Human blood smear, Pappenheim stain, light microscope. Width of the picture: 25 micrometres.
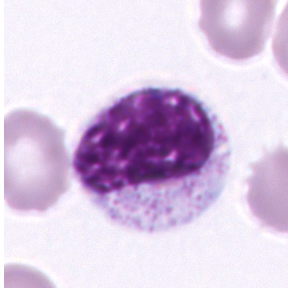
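Metamyelocyte, the central cell in a stained smear of peripheral blood. I'd start with the nucleus: a single oval mass without lobes, sitting toward the upper left of the cell. It measures about 12 by 8 micrometres and fills about 60% of the cell's area, the whole cell being about 13 micrometres across. Its chromatin is dense and dark purple, coarse clumps parted by small pale gaps. The pale cytoplasm forms a crescent along the lower right, and fine purplish granules are scattered through it.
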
